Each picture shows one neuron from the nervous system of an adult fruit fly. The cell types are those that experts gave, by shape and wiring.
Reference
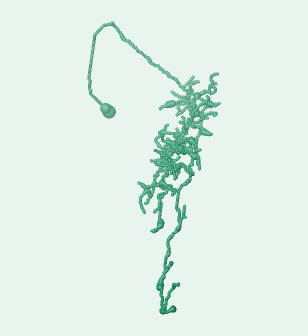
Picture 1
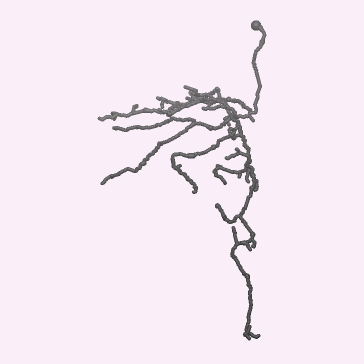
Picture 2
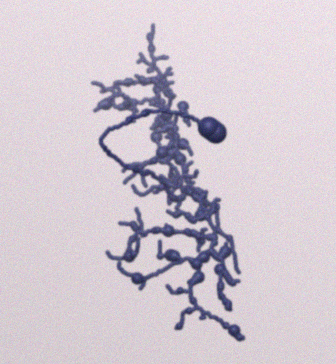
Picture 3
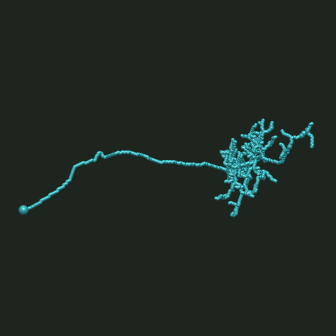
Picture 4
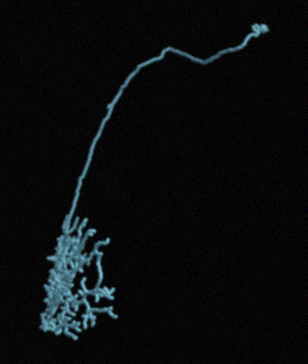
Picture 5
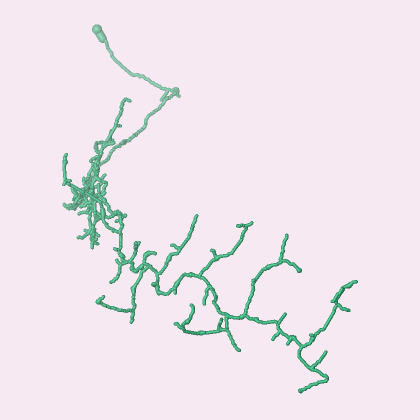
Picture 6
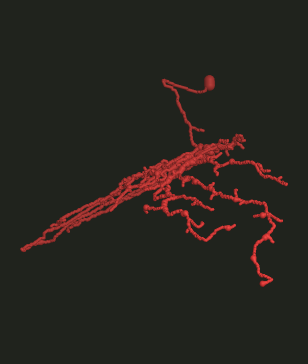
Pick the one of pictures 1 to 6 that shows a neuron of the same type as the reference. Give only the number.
3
